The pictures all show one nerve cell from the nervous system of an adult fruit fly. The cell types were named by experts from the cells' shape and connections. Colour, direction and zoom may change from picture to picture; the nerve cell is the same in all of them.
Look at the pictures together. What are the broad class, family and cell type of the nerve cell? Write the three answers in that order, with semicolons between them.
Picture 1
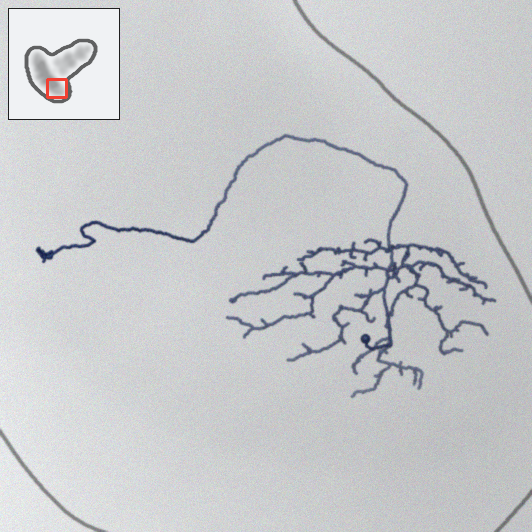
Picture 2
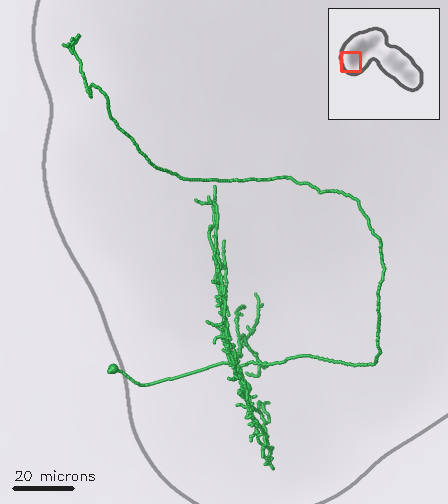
visual projection neuron; MeTu; MeTu3a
